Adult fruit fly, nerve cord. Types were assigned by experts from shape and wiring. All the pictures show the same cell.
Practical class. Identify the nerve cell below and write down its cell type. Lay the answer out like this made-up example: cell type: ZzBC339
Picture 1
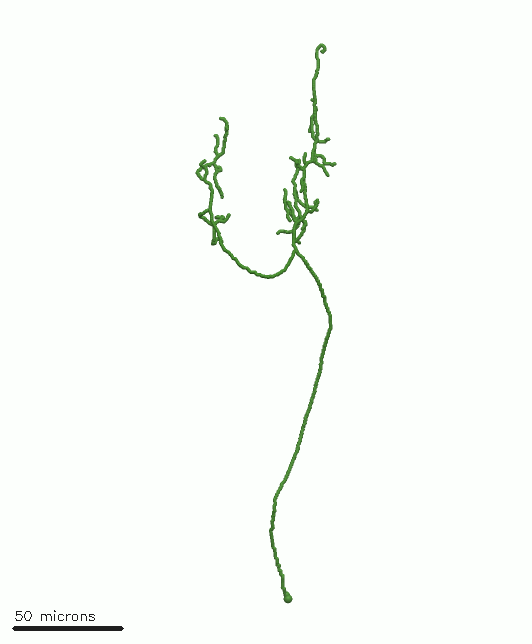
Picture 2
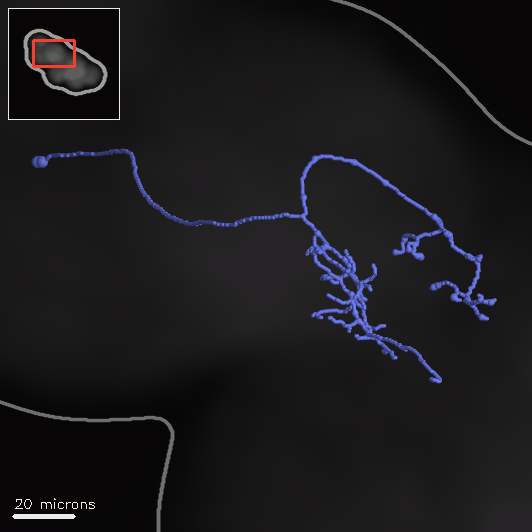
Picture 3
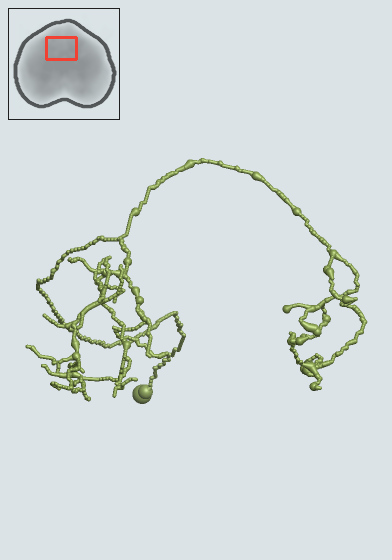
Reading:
cell type: IN06A138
